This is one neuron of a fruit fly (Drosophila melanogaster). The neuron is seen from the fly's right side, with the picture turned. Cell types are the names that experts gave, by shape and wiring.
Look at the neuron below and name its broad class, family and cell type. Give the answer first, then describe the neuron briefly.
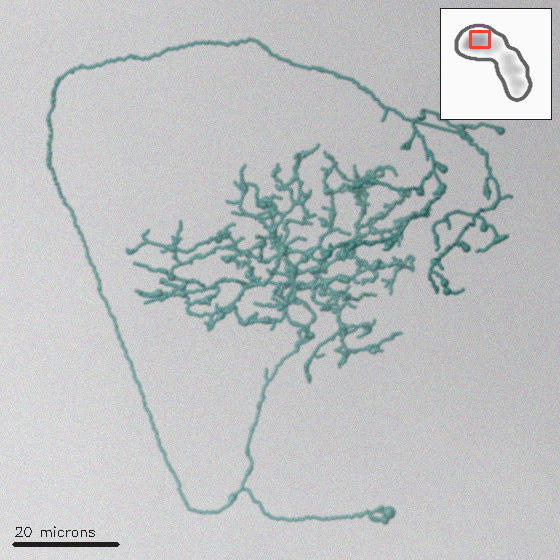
It is an optic-lobe intrinsic neuron. Its family is MeLo. It is of cell type MeLo12. From top to bottom in the picture it spans about 95 microns. In this view it is about as wide as it is tall.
